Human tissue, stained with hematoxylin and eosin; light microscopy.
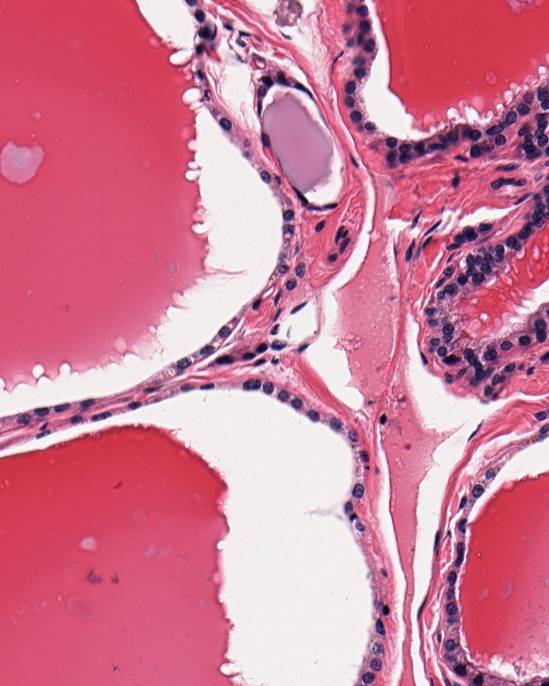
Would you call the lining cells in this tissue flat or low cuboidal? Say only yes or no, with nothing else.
Yes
